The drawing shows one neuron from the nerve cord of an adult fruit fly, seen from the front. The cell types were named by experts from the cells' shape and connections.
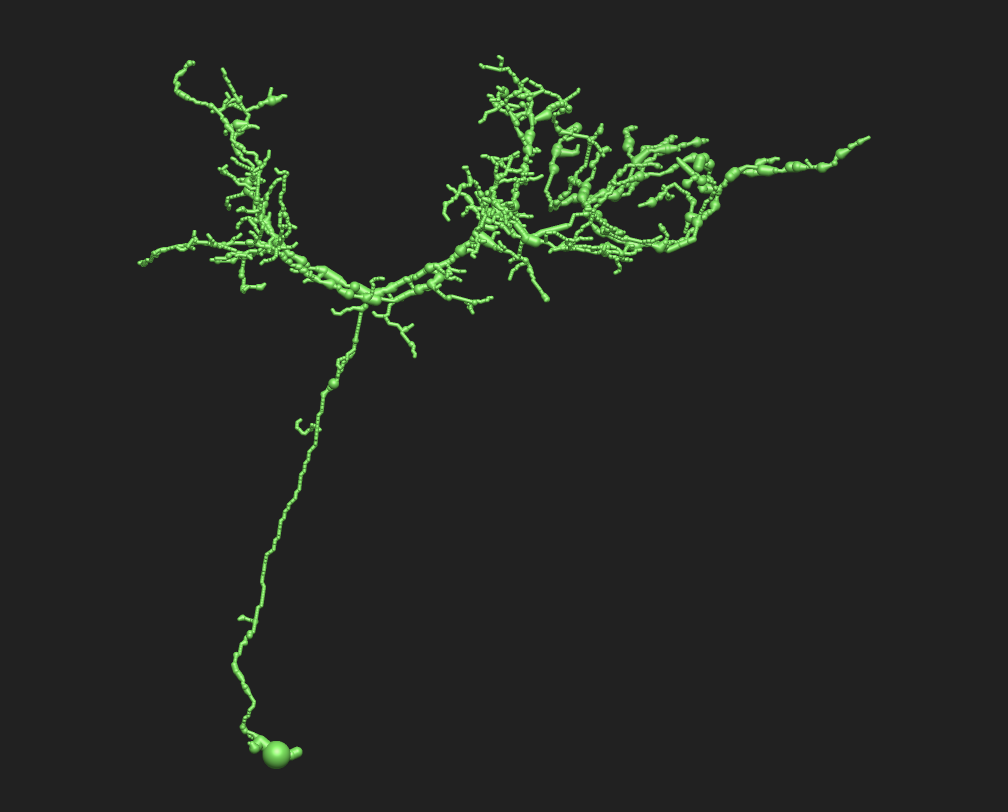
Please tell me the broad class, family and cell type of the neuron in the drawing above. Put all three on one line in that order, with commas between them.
nerve-cord intrinsic neuron, hemilineage 06B, IN06B076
